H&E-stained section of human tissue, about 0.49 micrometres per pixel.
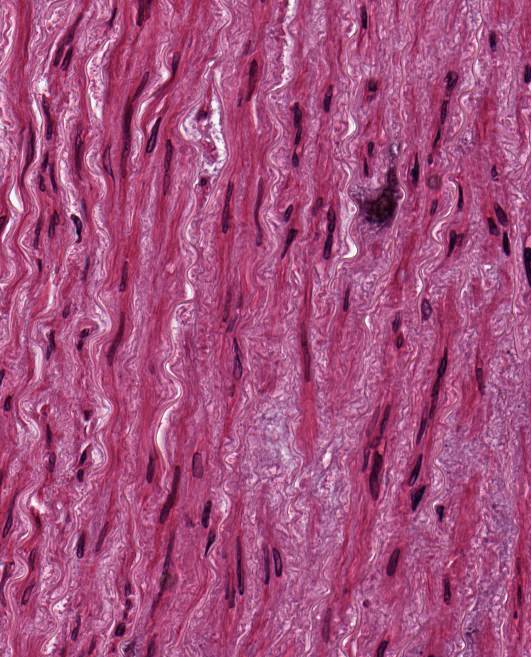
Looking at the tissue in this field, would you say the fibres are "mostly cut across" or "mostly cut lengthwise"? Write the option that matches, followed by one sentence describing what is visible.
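Mostly cut lengthwise. Fibres run in parallel bundles from top to bottom across the whole field.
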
